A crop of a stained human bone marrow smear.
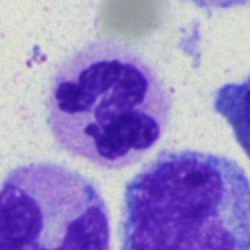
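Segmented neutrophil in the middle of a stained human bone marrow smear. Looking at the nucleus, I count several lobes, and they stay connected to one another. I'd call the chromatin dark purple and coarsely clumped. As for the cytoplasm, it's pale pinkish-lilac, and it runs right round the nucleus on every side.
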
